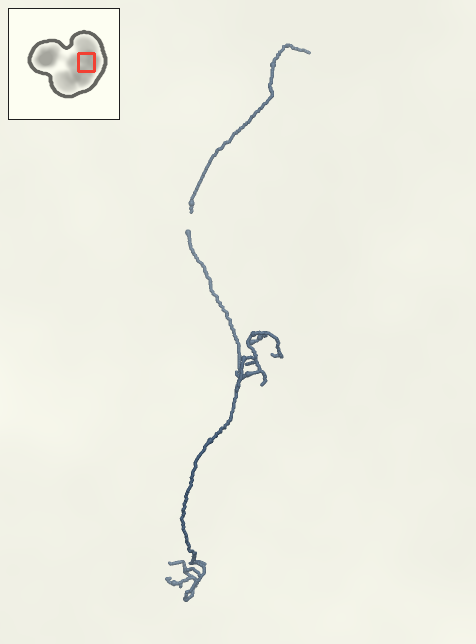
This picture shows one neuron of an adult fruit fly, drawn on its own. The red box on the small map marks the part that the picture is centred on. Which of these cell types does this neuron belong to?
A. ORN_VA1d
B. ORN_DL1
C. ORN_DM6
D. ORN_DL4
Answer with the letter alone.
C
